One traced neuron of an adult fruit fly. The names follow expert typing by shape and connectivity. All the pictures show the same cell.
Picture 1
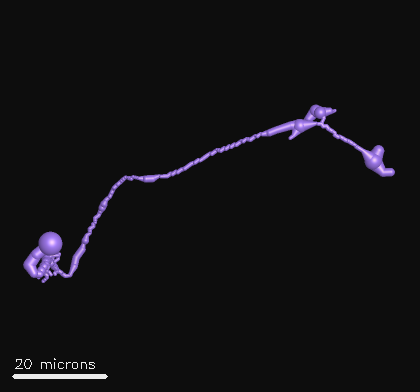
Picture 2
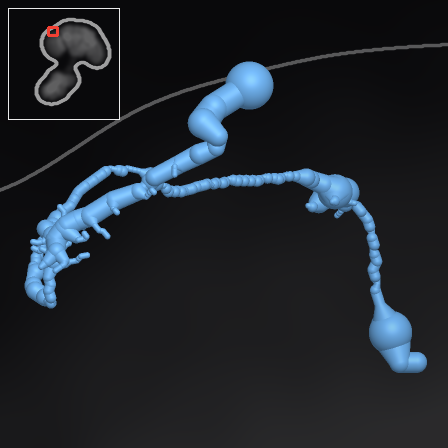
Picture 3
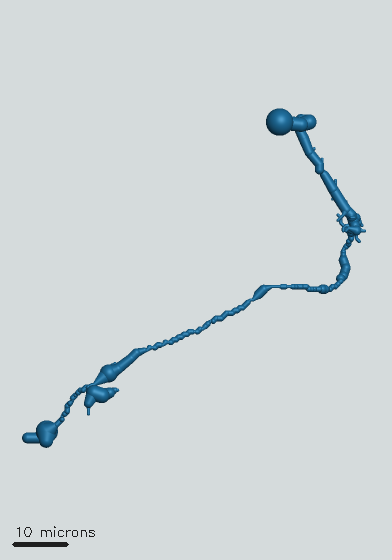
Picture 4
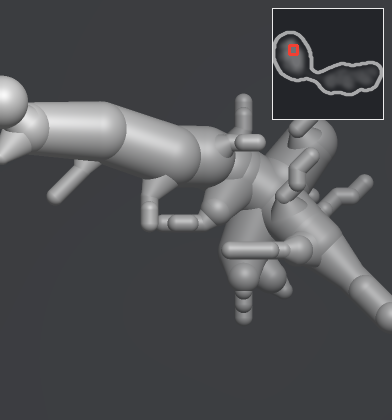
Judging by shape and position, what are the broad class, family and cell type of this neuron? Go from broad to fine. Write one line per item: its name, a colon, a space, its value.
broad class: optic-lobe intrinsic neuron
family: L
cell type: L1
